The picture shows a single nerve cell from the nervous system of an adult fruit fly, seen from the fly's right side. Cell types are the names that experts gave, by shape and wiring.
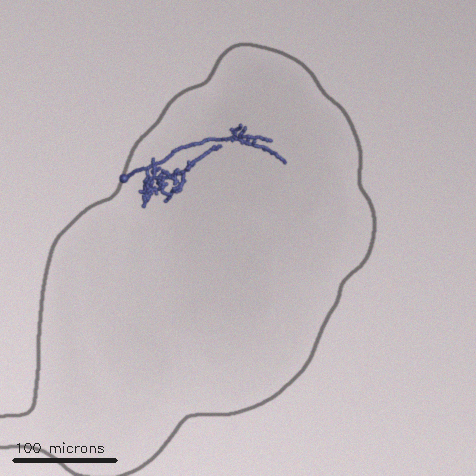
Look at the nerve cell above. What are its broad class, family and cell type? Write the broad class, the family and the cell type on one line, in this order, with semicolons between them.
central-brain intrinsic neuron; hemilineage DL2_dorsal; LHPV5g1_b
